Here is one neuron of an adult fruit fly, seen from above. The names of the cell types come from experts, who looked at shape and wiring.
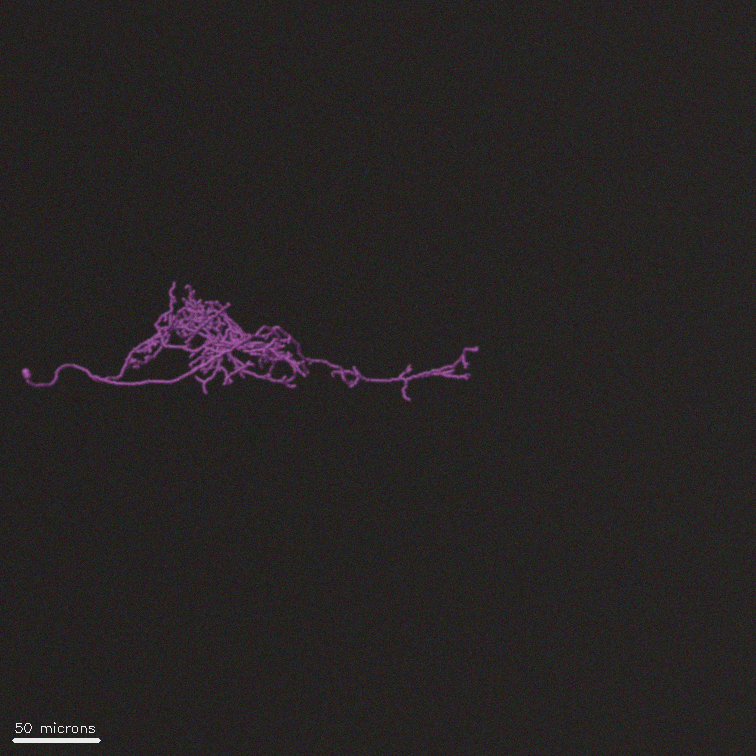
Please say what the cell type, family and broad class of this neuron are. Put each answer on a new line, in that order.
AVLP734m
hemilineage LHl1
central-brain intrinsic neuron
